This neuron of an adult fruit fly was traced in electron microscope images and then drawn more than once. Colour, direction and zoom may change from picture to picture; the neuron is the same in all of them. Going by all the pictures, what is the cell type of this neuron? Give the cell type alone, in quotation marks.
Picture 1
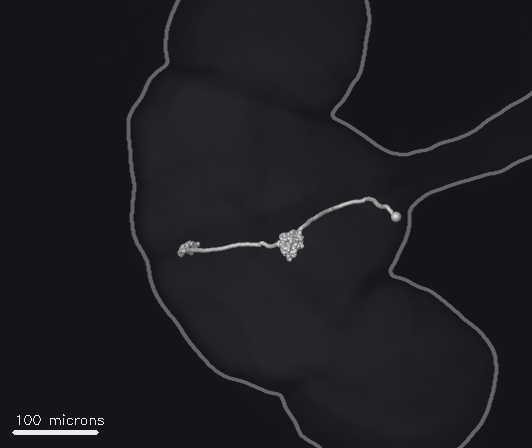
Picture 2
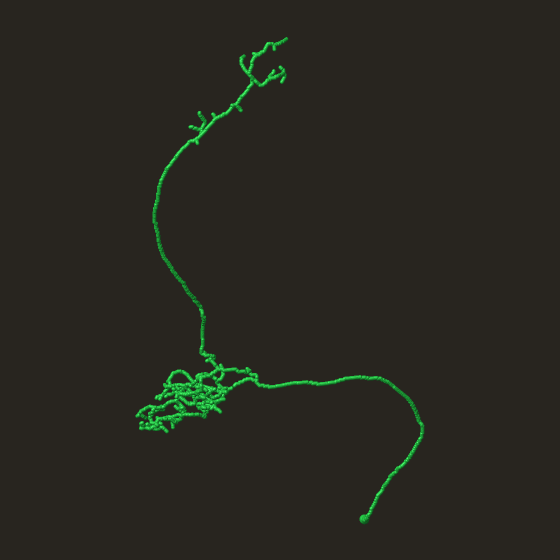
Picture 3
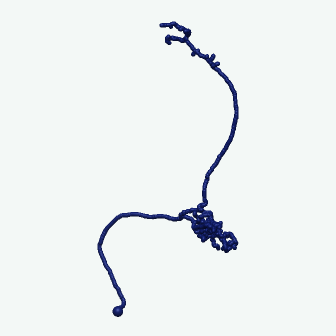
"PRW041"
